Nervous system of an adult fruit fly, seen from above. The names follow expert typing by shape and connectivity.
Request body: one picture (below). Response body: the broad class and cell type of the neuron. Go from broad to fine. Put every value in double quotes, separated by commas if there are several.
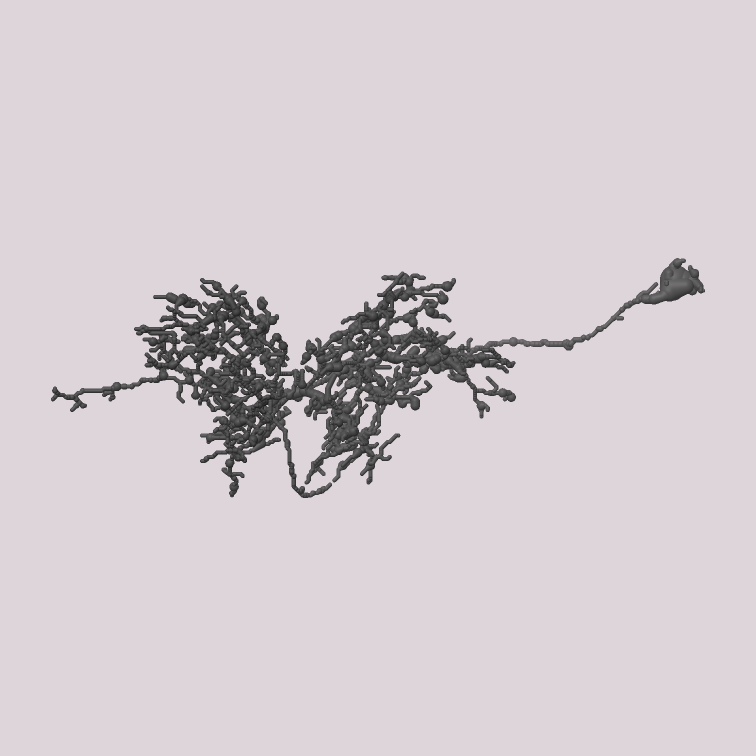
"central-brain intrinsic neuron", "GNG032"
